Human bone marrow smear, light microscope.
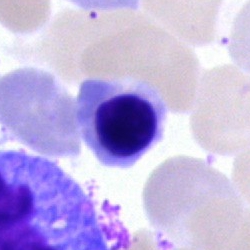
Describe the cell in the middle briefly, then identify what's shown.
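What strikes me first is how dark the chromatin is, very dark purple and packed densely through the whole nucleus. The nucleus sits off-centre, so the widest band of cytoplasm falls toward the upper left. That cytoplasm is pale lavender-blue. The outline isn't smoothly round; it's irregular, with somewhat angular corners. So this is an erythroblast.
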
